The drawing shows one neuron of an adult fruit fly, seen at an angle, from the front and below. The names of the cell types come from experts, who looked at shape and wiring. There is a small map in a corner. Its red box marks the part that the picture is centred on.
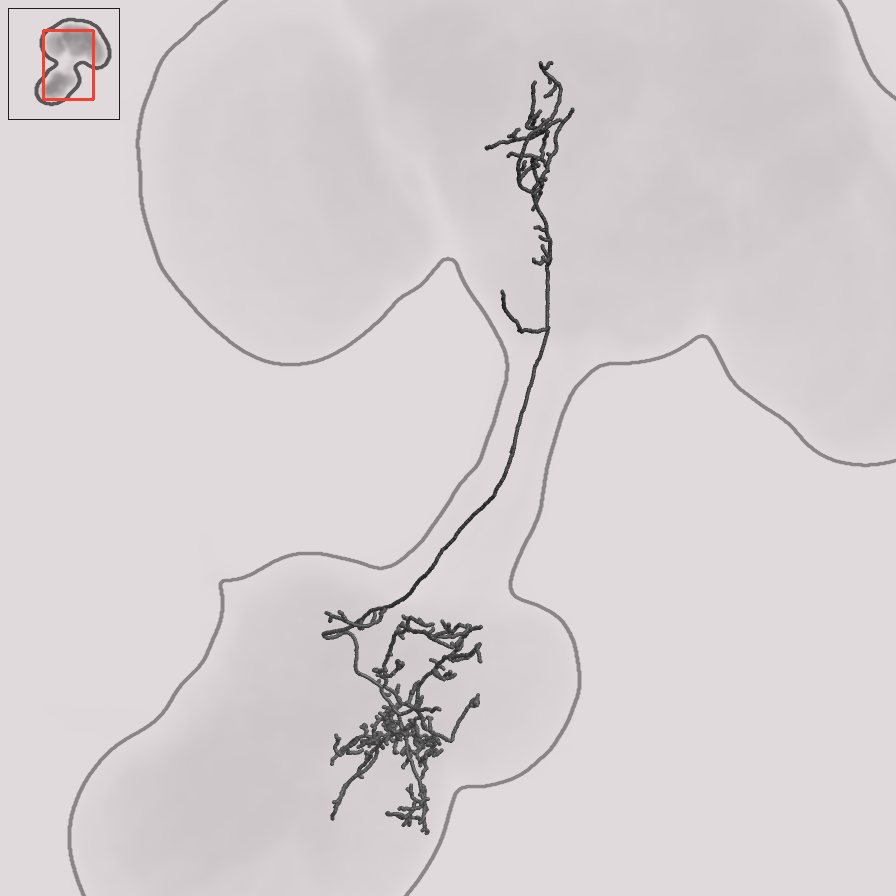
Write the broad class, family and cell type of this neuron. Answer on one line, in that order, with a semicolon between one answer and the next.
ascending neuron; hemilineage 18B; AN18B022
